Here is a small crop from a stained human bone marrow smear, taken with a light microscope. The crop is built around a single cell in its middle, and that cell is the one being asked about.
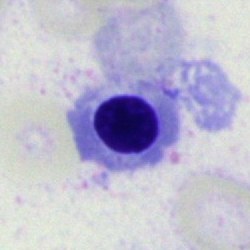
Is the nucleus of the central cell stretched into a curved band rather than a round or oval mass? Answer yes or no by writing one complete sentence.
No, rather than a horseshoe, C, U or S shape, the nucleus is a compact round or oval mass.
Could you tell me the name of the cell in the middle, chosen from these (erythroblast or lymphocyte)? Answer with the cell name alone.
erythroblast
